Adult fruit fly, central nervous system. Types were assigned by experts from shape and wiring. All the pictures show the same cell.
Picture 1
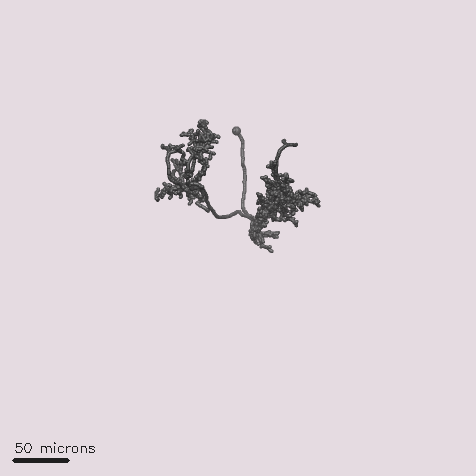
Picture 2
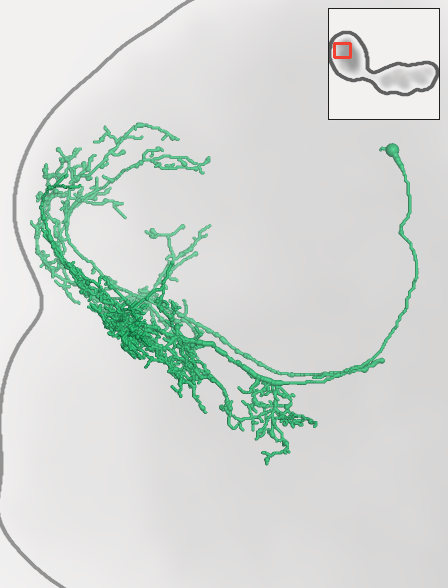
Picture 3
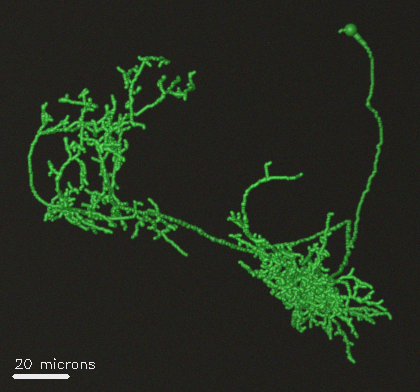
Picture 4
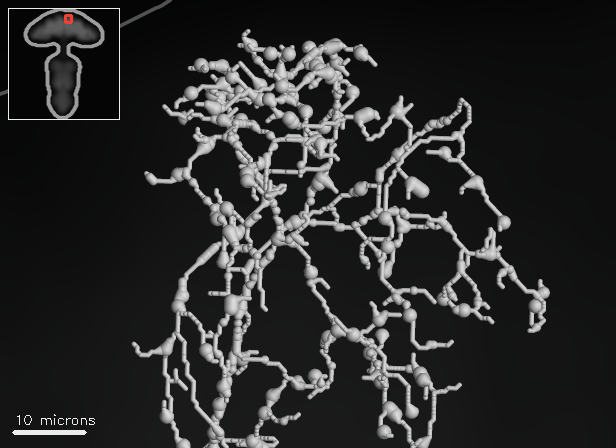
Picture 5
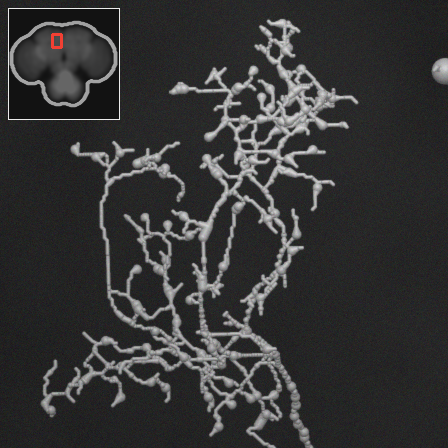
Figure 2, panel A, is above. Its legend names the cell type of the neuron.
LAL129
